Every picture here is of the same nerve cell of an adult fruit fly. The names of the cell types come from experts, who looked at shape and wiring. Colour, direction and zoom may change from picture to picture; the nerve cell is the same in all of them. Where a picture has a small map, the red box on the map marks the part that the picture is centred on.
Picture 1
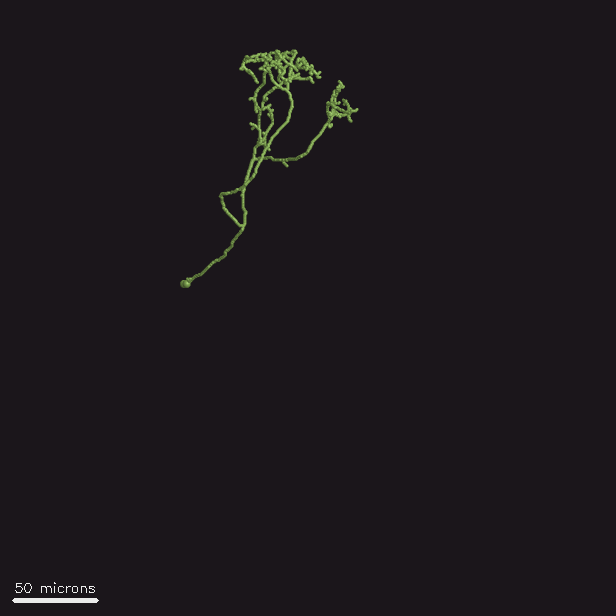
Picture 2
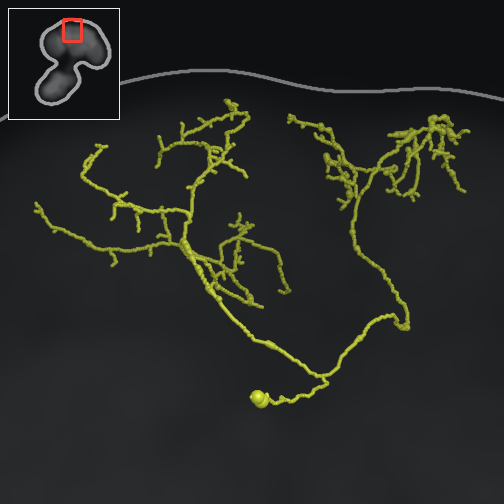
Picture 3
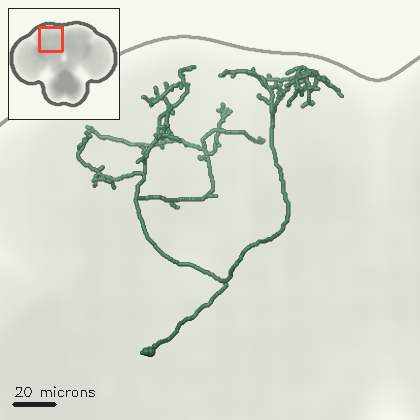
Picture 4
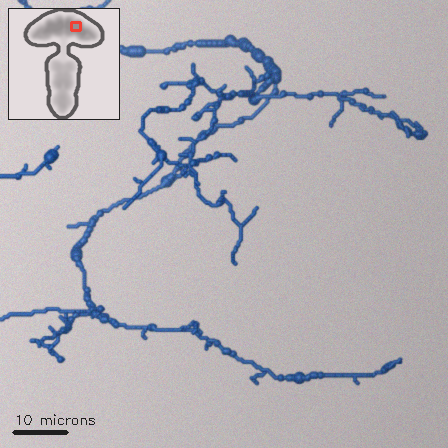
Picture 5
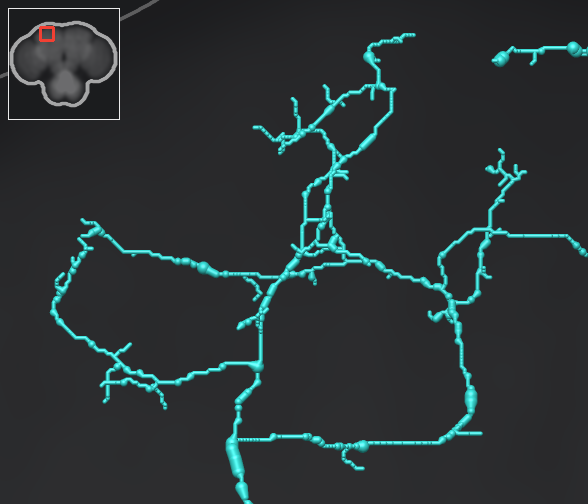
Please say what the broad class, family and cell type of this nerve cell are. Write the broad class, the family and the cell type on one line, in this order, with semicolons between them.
central-brain intrinsic neuron; hemilineage CREl1; SMP171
